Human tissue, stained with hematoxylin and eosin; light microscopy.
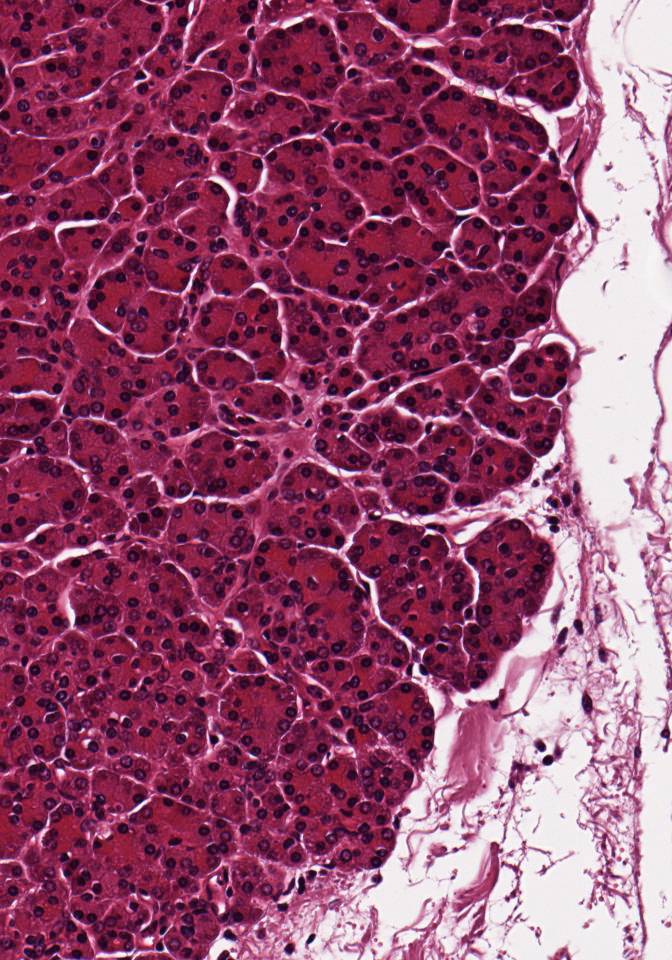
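Pancreas, haematoxylin and eosin stained section: glandular tissue fills most of the field, from the left edge to near the right. Note how it is built of closely packed acini grouped into small lobules. The acinar cells have deeply eosinophilic, dark red cytoplasm and small, round, darkly stained nuclei.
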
